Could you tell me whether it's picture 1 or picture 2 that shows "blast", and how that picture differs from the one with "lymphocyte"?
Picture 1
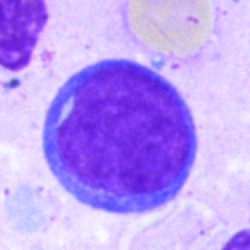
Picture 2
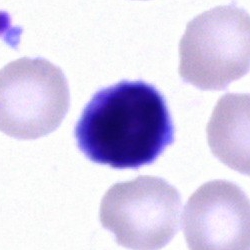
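In picture 1 you have the blast; in picture 2, the lymphocyte. Begin with the chromatin: the blast's is fine and evenly dispersed, staining purple, while the lymphocyte's stains deep purple and looks dense throughout the nucleus.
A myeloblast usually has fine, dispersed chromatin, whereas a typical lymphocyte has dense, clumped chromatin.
Around the blast's nucleus the cytoplasm forms a thin rim of deep blue, with no granules in it.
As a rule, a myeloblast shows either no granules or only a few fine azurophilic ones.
In the lymphocyte the nucleus fills almost the whole cell, and hardly any cytoplasm can be seen around it. No nucleolus is visible in the lymphocyte's nucleus, and the cell has no vacuoles.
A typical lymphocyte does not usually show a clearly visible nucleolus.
The outlines differ a little as well: the blast is round and smooth, with no projections from its surface, while the lymphocyte is roughly round with a slightly irregular edge. One small detail on the blast: a small pale slit lies at the upper left edge of its nucleus.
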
